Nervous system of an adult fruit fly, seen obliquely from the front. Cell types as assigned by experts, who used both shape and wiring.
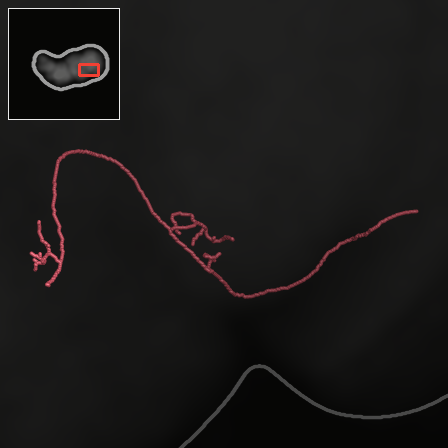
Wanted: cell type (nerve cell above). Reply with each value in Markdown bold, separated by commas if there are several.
**ORN_VC3**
